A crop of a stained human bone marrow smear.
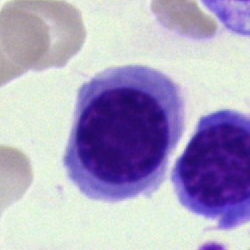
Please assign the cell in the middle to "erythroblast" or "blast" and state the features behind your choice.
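It is an erythroblast. The cell outline is roughly round, and the nucleus lies slightly off-centre toward the left. The cytoplasm is pale blue-violet and contains no vacuoles.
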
